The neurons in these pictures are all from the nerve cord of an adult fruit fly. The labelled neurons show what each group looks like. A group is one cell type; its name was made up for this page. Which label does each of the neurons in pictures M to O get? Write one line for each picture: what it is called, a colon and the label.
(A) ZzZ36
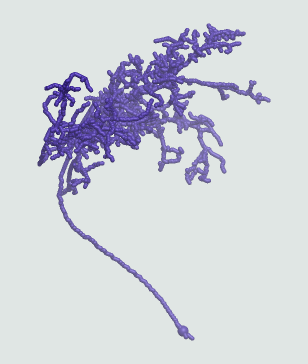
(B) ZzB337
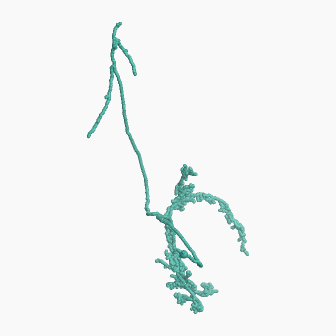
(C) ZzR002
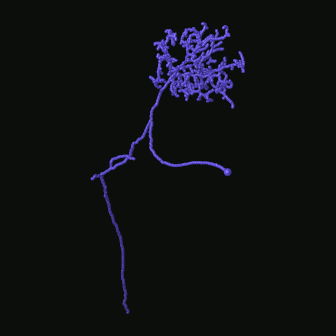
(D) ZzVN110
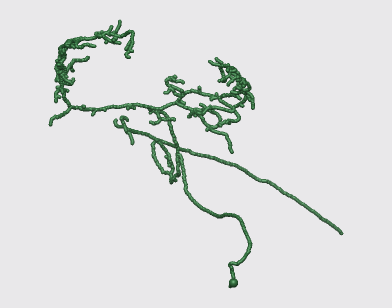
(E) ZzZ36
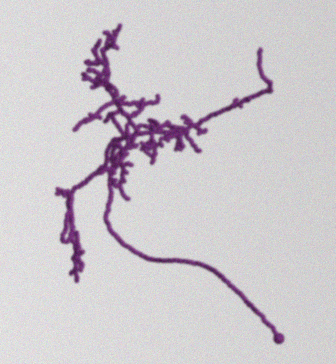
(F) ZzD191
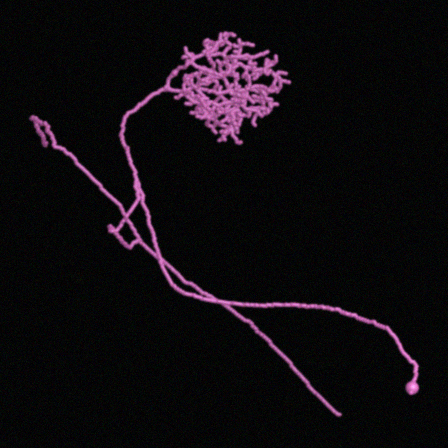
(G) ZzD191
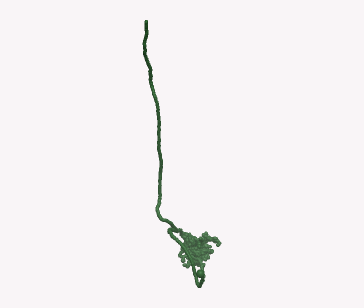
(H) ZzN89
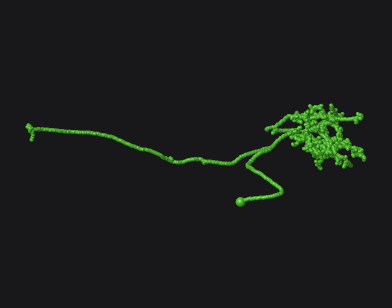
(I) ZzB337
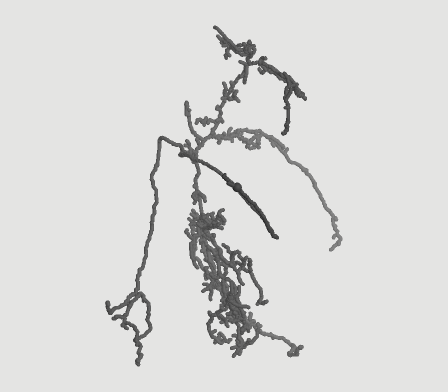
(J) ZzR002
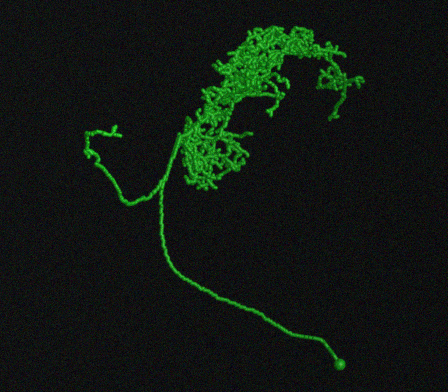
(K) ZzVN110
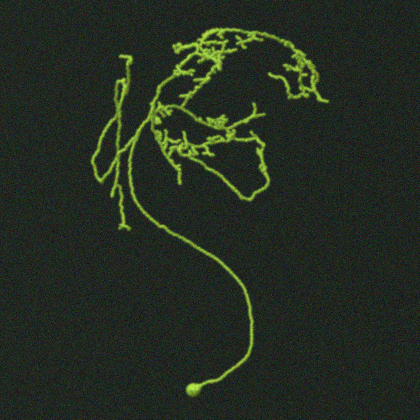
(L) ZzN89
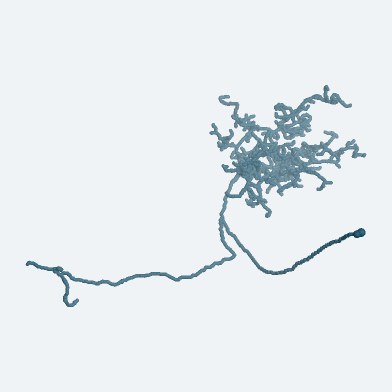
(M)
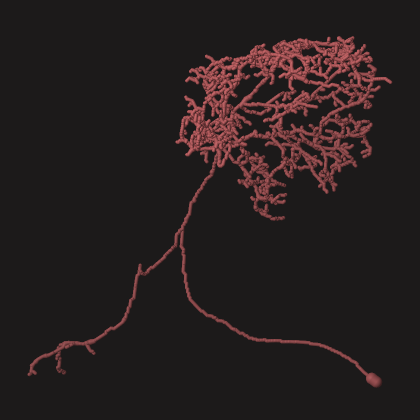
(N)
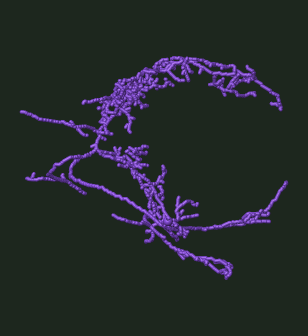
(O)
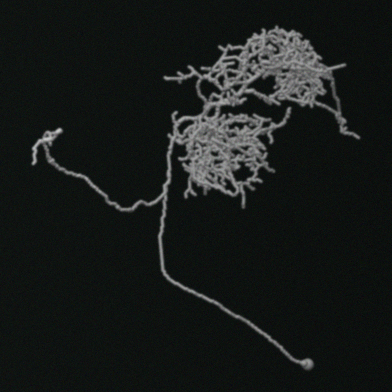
M: ZzR002
N: ZzB337
O: ZzR002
